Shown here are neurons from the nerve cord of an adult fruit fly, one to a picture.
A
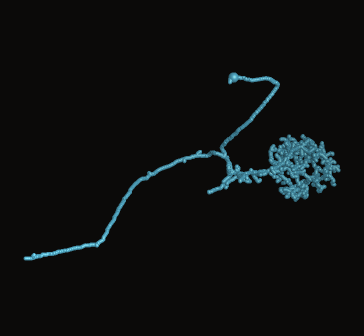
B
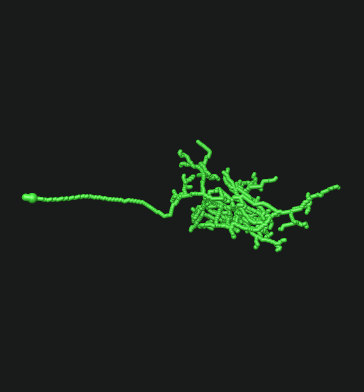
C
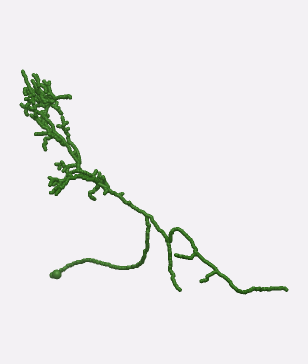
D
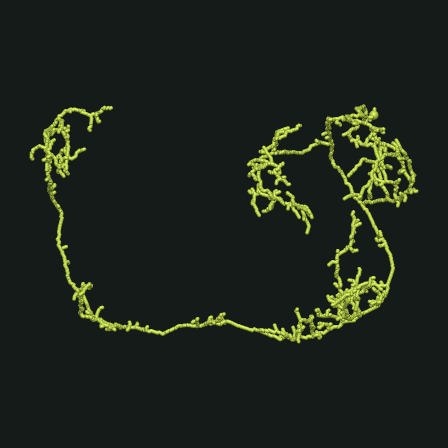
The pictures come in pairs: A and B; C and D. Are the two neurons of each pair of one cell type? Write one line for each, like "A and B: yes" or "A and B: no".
A and B: no
C and D: no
